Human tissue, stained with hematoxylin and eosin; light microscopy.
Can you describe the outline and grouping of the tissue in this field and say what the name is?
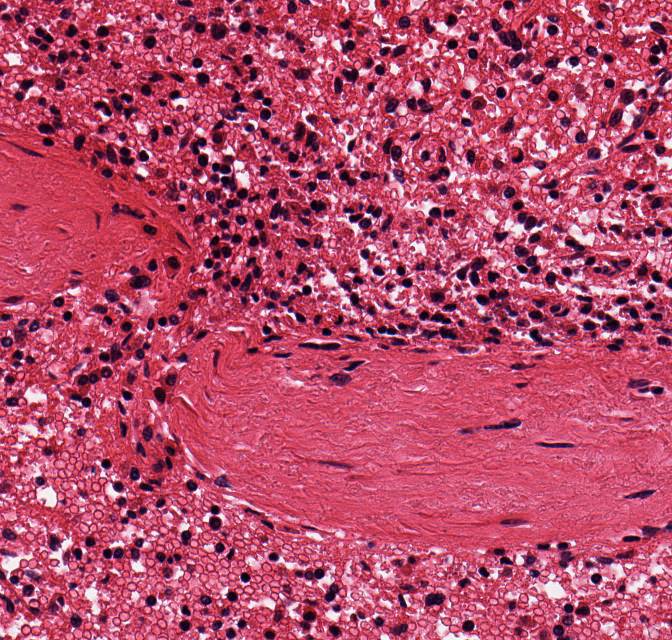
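Fibrous bands contain finely wavy fibres running along their length and few nuclei, elongated and spindle-shaped, parallel to the band. Red blood cells densely pack the surrounding tissue; small round dark nuclei scattered among them crowd more above the horizontal band than below. This is spleen.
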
